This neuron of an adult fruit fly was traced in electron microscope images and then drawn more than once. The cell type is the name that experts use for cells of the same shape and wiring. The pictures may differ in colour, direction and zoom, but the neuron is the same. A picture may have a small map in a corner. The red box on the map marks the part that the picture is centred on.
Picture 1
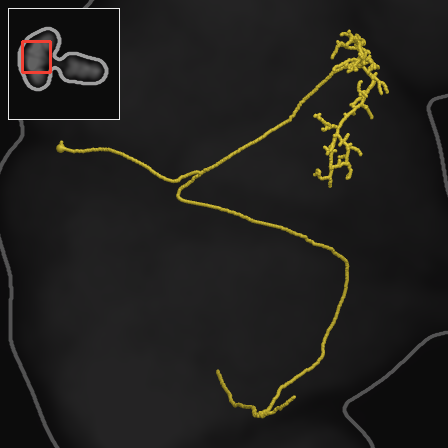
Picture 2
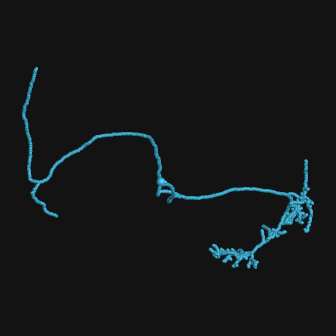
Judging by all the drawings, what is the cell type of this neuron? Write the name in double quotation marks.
"CB1055"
